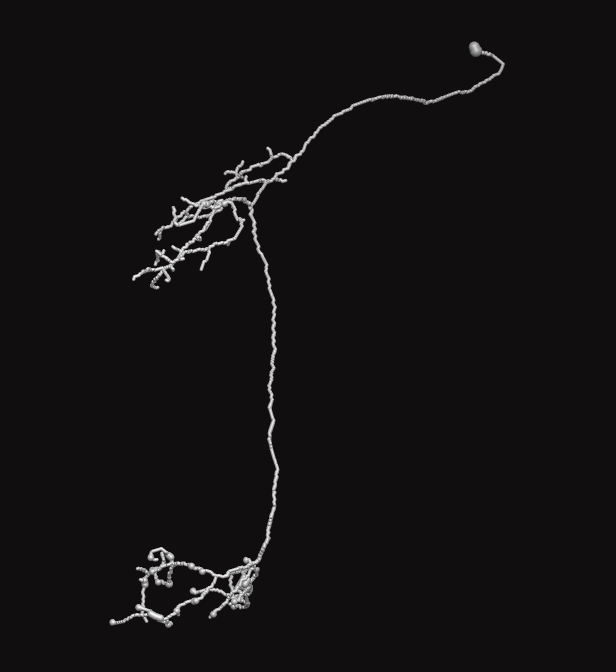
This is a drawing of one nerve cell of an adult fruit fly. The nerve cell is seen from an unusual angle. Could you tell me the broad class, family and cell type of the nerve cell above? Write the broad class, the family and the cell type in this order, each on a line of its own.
central-brain intrinsic neuron
hemilineage DM6_posterior
CB1523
